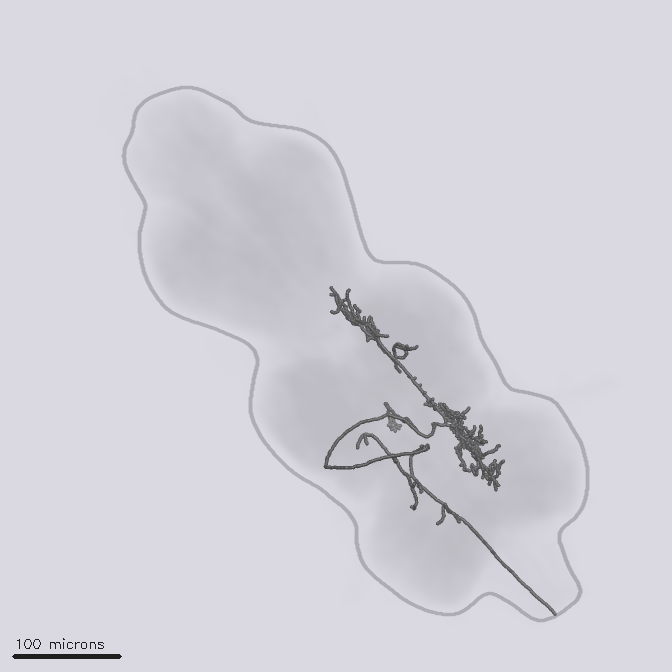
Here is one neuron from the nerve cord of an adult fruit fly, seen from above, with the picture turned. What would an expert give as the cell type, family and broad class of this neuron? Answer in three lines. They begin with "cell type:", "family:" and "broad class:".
cell type: AN02A009
family: hemilineage 02A
broad class: ascending neuron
